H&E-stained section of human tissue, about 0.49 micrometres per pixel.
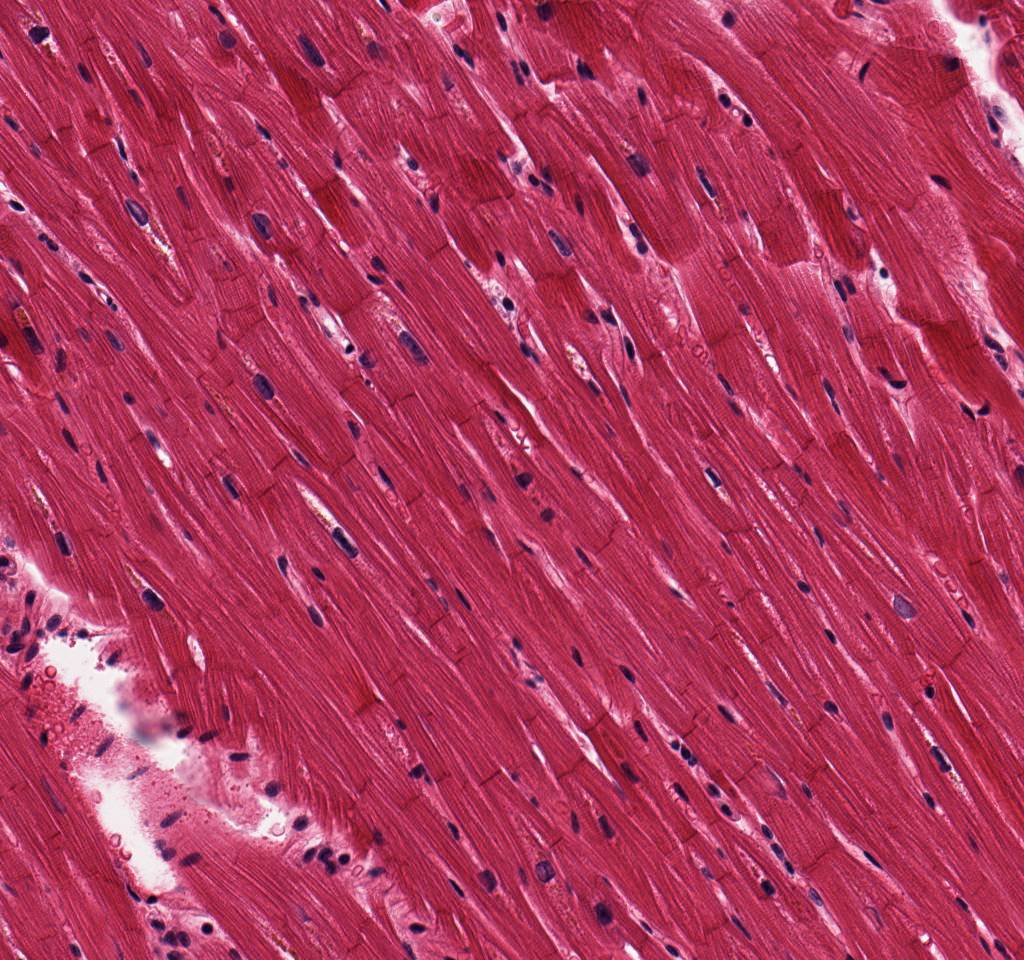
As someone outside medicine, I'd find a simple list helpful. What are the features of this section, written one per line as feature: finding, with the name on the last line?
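Fibres: long and parallel, running diagonally from upper left to lower right across the whole field
Branching: fibres branch and join neighbours, forming a network
Nuclei: oval, central within the fibres
Nuclear ends: some with pale zones holding small yellow-brown granules
Name: left ventricle of the heart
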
